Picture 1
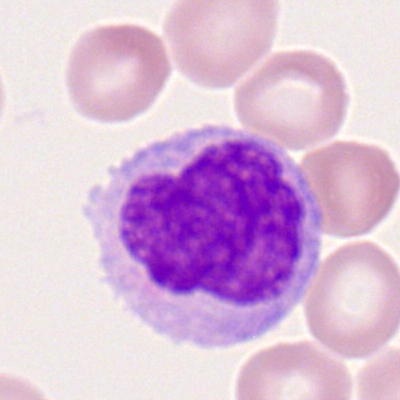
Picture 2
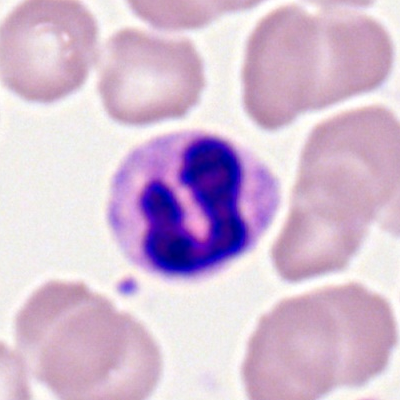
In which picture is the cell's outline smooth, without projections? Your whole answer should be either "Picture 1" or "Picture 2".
Picture 2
